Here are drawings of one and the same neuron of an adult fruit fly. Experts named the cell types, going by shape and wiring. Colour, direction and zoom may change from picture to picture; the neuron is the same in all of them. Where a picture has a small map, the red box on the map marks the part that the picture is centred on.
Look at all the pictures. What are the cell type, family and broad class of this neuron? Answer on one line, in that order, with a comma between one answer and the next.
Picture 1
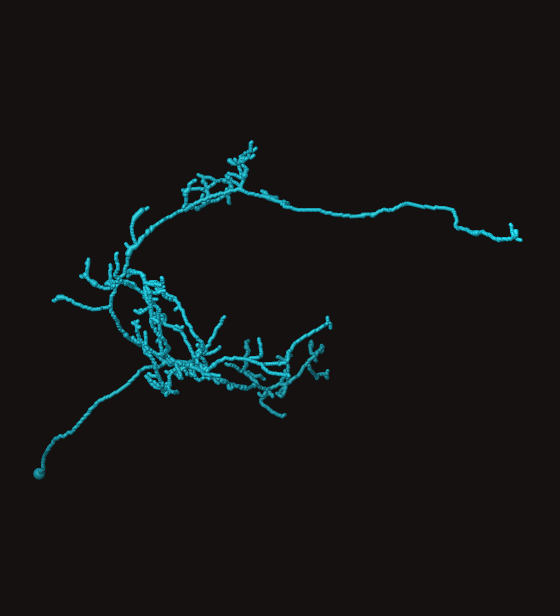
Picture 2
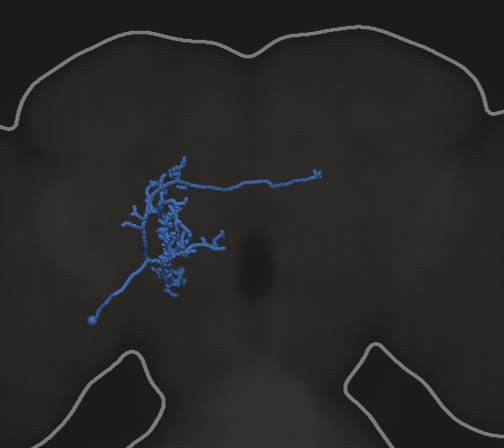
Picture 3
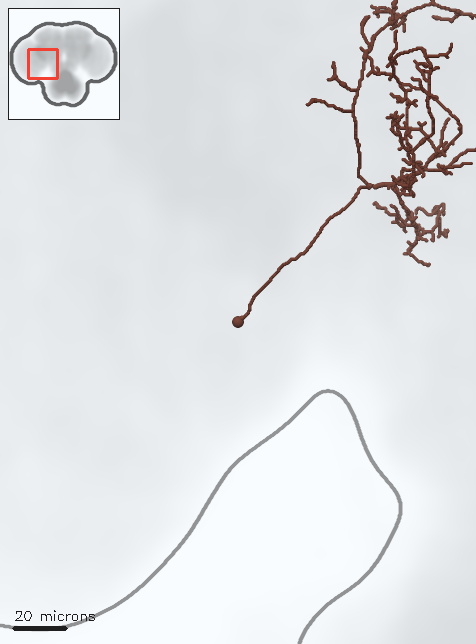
CL055, hemilineage LALa1_anterior, central-brain intrinsic neuron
